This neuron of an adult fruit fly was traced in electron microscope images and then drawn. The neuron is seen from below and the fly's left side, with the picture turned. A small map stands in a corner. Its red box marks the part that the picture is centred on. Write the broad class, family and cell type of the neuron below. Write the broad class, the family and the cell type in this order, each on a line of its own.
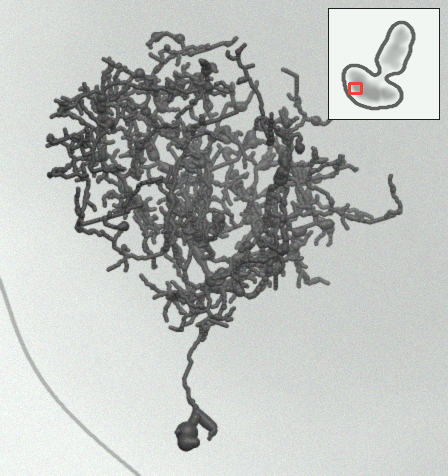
central-brain intrinsic neuron
hemilineage LHd1
SLP149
